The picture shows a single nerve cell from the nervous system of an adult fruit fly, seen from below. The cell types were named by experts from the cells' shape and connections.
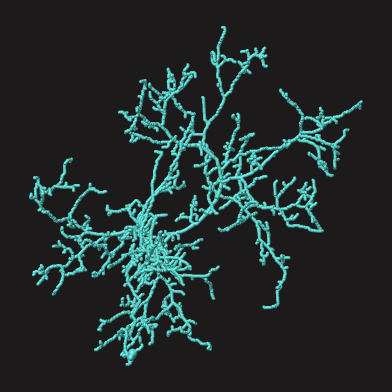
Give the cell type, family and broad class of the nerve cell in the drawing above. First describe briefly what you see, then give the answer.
In this view it is about as wide as it is tall. The cell type is IN06B042. Its family is hemilineage 06B. Its broad class is nerve-cord intrinsic neuron.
